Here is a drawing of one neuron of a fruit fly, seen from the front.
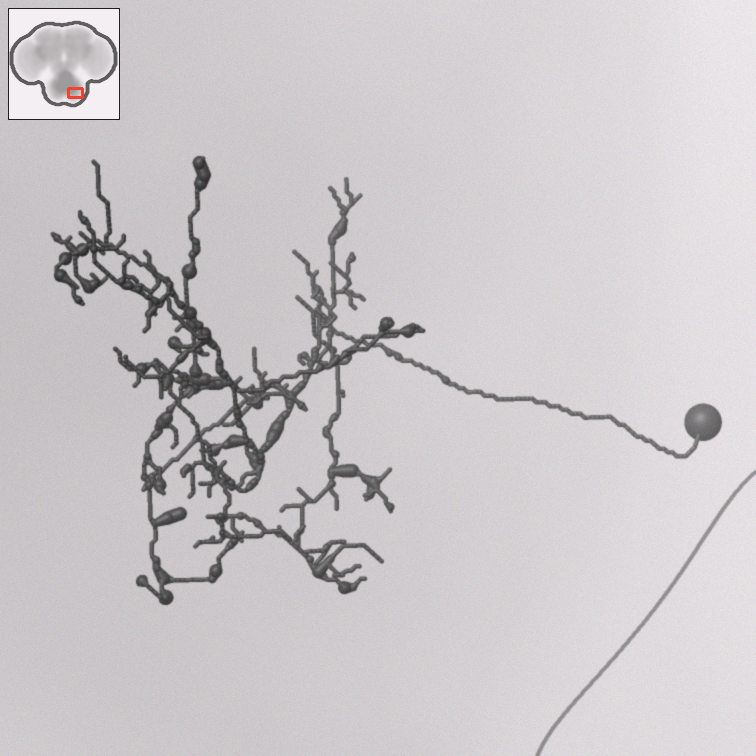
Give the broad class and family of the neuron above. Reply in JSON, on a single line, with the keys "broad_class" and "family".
{"broad_class": "nerve-cord intrinsic neuron", "family": "hemilineage 20A.22A"}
